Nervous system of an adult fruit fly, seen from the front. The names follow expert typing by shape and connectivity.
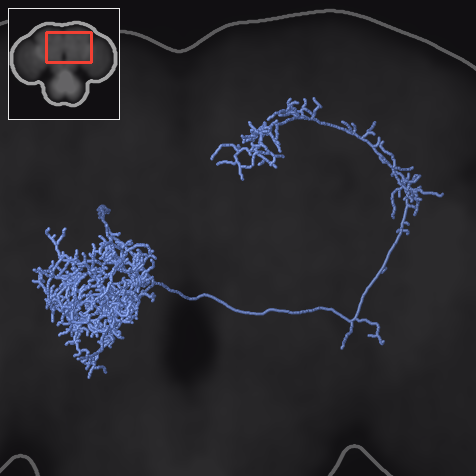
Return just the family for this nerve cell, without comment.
class ALPN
